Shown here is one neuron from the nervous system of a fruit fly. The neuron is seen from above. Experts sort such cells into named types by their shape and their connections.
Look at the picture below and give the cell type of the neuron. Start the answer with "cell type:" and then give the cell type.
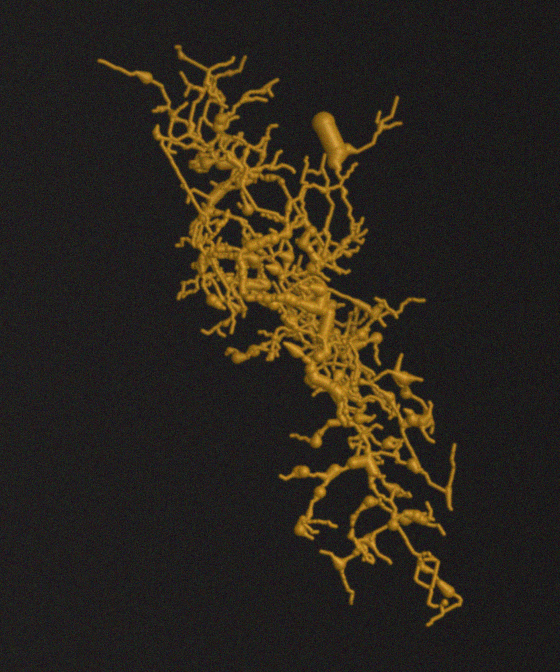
cell type: IN19A099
